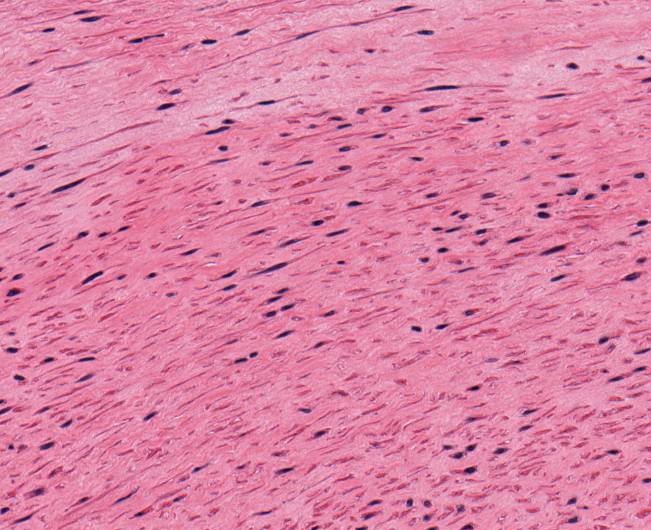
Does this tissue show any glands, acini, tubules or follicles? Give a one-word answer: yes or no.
No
